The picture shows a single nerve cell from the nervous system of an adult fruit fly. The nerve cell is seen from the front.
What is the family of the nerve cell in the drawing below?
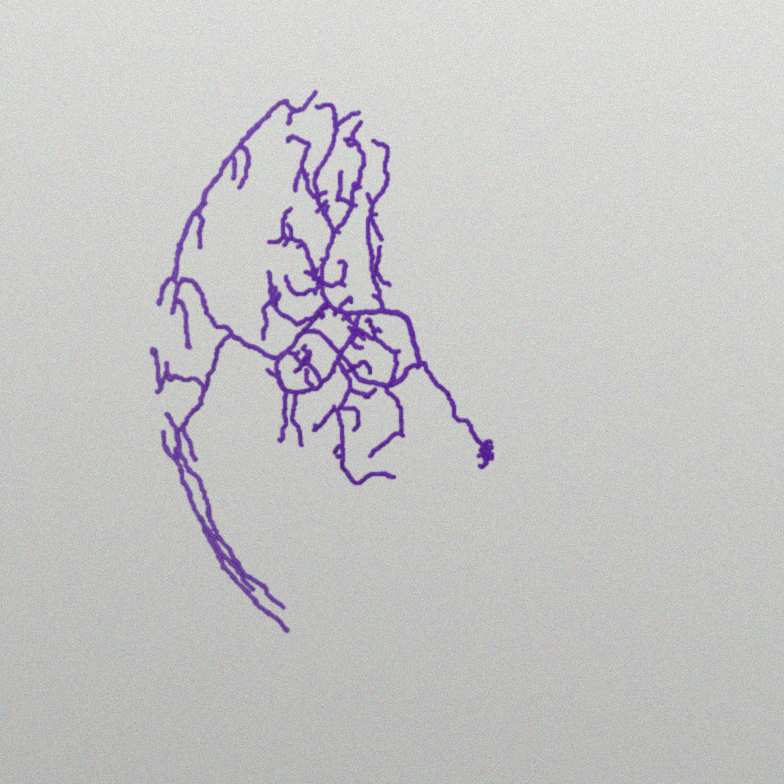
Cm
